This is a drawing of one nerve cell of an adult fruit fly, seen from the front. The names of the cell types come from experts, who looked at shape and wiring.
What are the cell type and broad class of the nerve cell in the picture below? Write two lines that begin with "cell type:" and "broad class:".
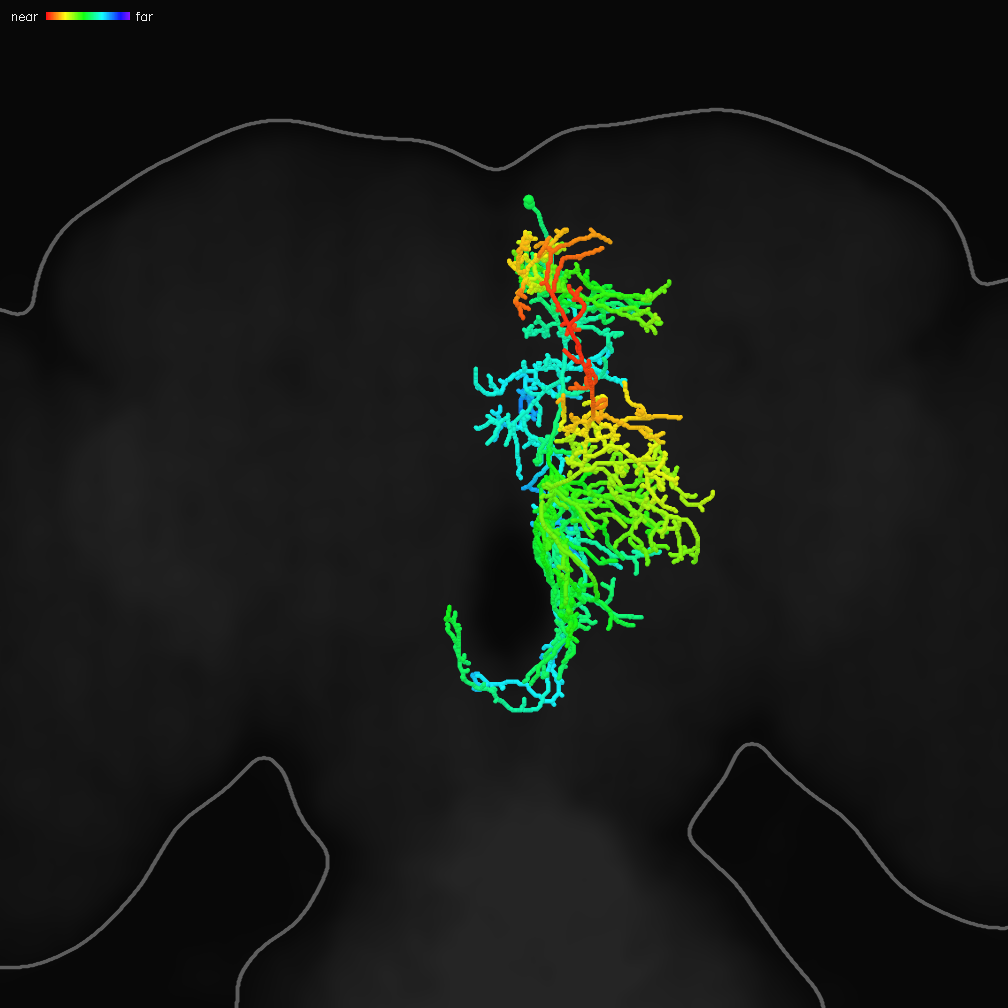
cell type: LAL134
broad class: central-brain intrinsic neuron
